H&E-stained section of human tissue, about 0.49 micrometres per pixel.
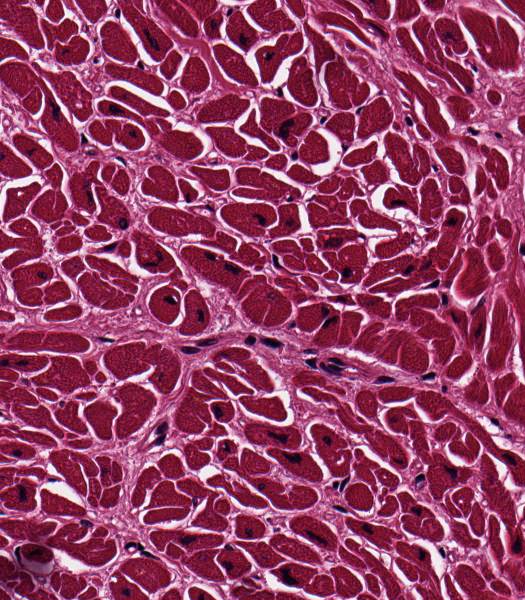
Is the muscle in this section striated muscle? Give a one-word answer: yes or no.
Yes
